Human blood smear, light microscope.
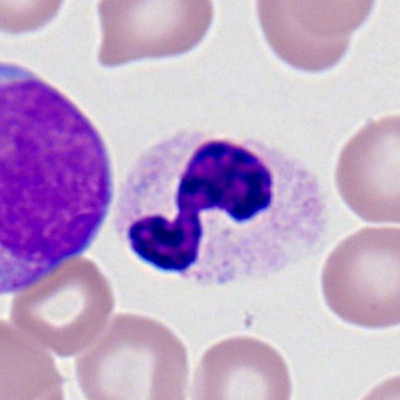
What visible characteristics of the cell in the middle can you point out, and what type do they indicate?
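First, the outline is smooth and rounded to slightly oval. Next, the nuclear chromatin is dark purple and coarsely clumped. In the cytoplasm, fine lilac granules are scattered throughout, and no vacuoles are visible. This is a segmented neutrophil.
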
